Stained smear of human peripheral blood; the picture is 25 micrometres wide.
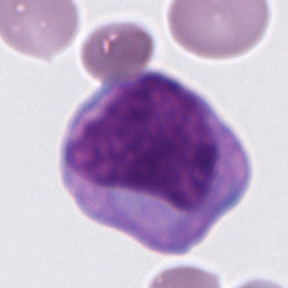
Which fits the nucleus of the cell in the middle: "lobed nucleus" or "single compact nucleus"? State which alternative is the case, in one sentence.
It is a single compact round, oval or kidney-shaped nucleus that the cell has.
